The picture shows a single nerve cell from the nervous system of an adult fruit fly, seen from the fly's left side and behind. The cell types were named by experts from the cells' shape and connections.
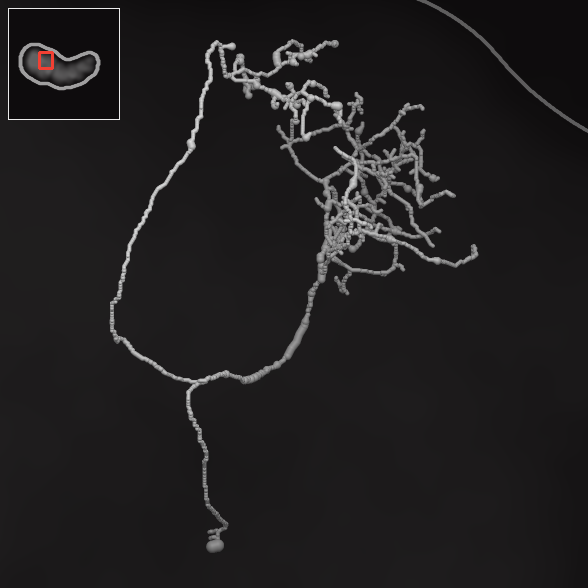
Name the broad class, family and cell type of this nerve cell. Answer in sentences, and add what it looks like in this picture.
It is a central-brain intrinsic neuron. Its family is hemilineage CREl1. It is of cell type SLP240_a. The picture shows dozens of branch ends. In this view it is taller than it is wide.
